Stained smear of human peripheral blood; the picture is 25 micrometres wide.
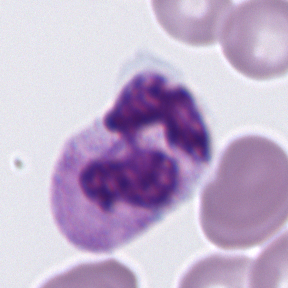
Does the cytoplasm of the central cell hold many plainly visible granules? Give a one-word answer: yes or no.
Yes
